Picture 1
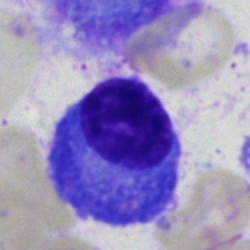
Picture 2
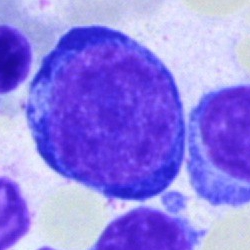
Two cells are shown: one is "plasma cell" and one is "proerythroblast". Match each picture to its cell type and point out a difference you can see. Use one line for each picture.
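The cell in picture 1 is a plasma cell. The cytoplasm is abundant and deep blue.
The cell in picture 2 is a proerythroblast. The cytoplasm forms a narrow rim around the nucleus.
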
